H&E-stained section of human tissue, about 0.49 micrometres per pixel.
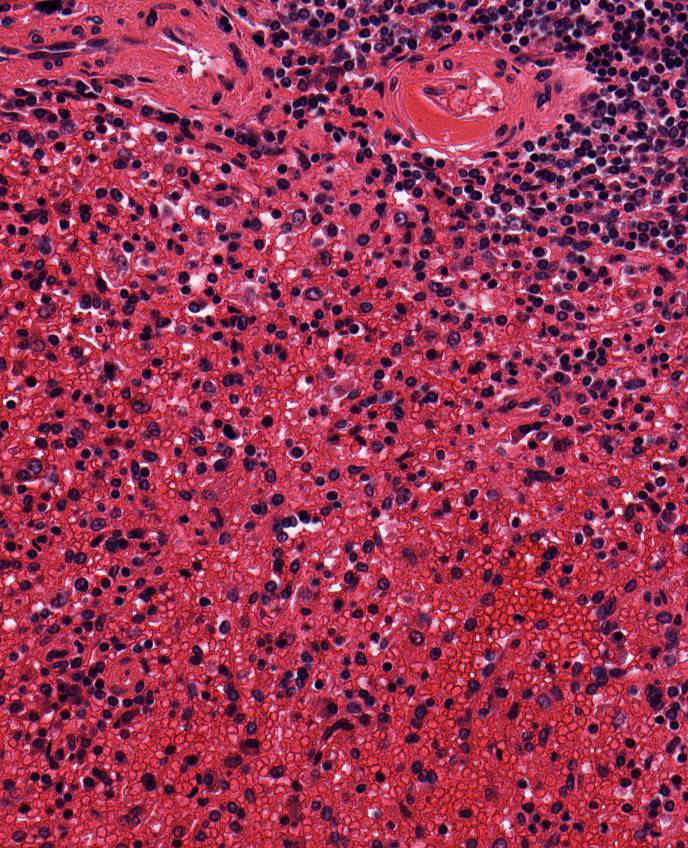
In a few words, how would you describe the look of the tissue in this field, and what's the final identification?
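Closely packed red blood cells, with scattered nucleated cells, fill most of the field. A dense sheet of small lymphocytes with round, dark nuclei and scant cytoplasm occupies the upper right corner. In the middle, larger cells with paler oval nuclei and more cytoplasm than lymphocytes lie scattered among the red cells. At upper left lies a band of pink fibrous tissue with elongated spindle-shaped nuclei. This is spleen.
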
